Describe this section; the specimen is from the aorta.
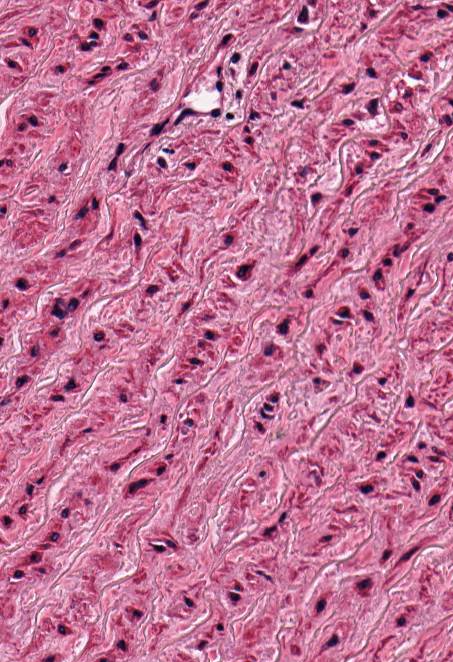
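Running mainly diagonally from lower left to upper right, wavy pink bundles occupy the field. Nuclei are distributed fairly evenly, without crowding. Cell borders are not distinct; the pink cytoplasm of the cells blends into the surrounding fibres. Near the top centre lies a single small thin-walled vessel with an empty lumen.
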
